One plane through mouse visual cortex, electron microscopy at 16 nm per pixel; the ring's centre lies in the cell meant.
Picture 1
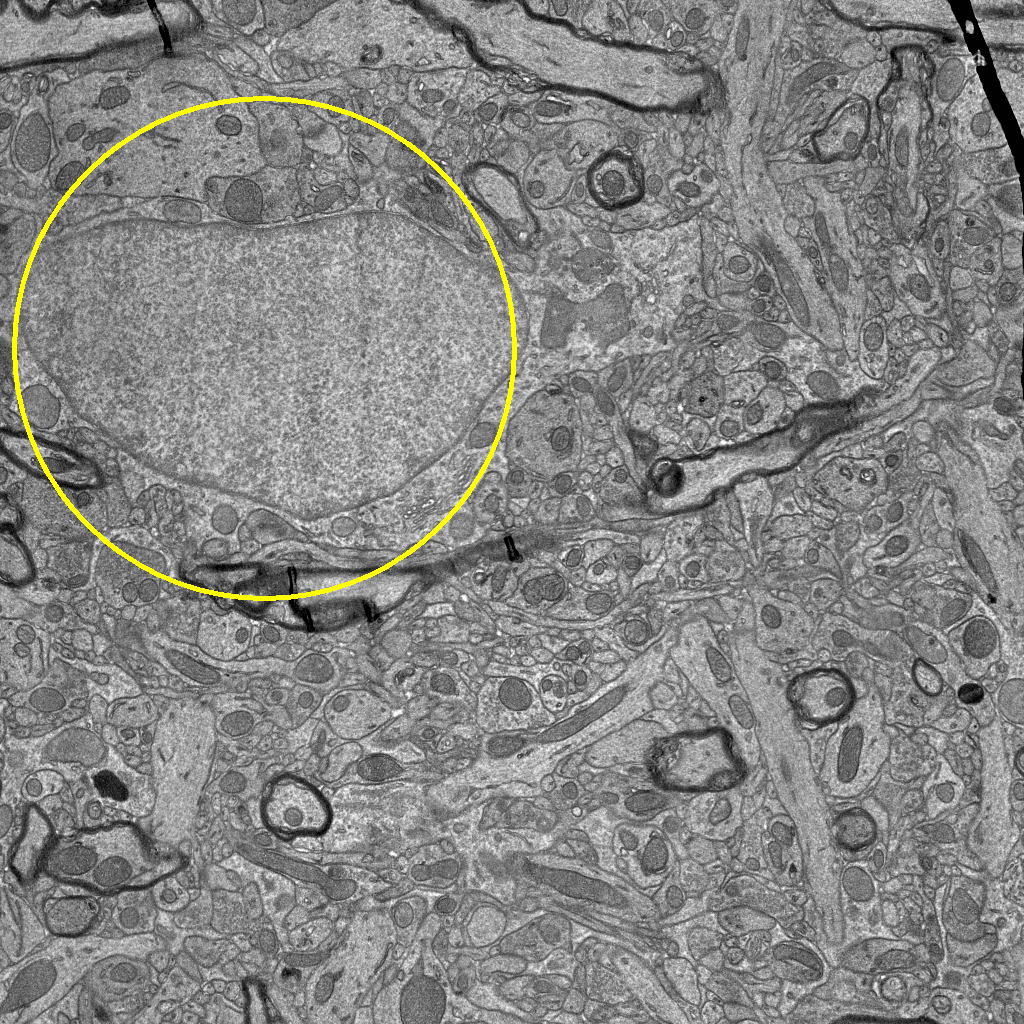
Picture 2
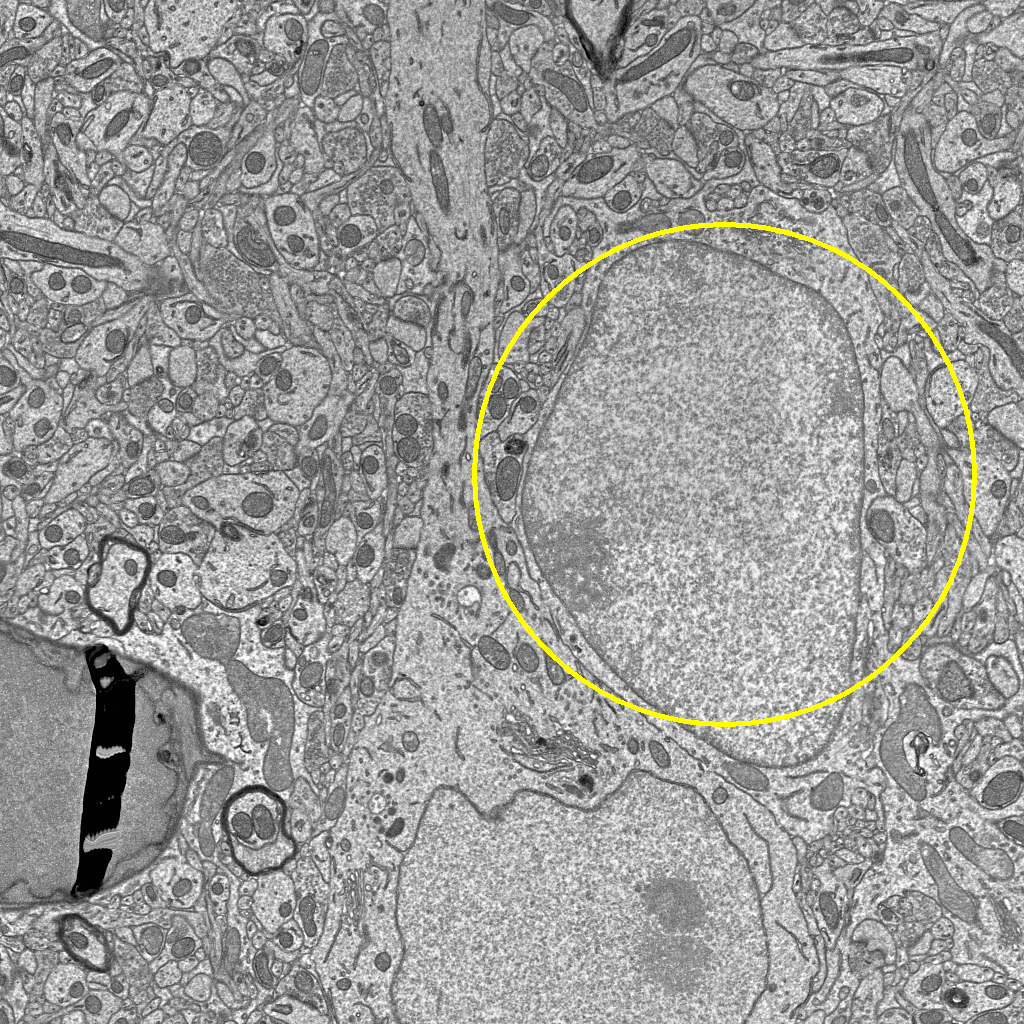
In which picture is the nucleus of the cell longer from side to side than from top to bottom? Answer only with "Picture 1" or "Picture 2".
Picture 1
